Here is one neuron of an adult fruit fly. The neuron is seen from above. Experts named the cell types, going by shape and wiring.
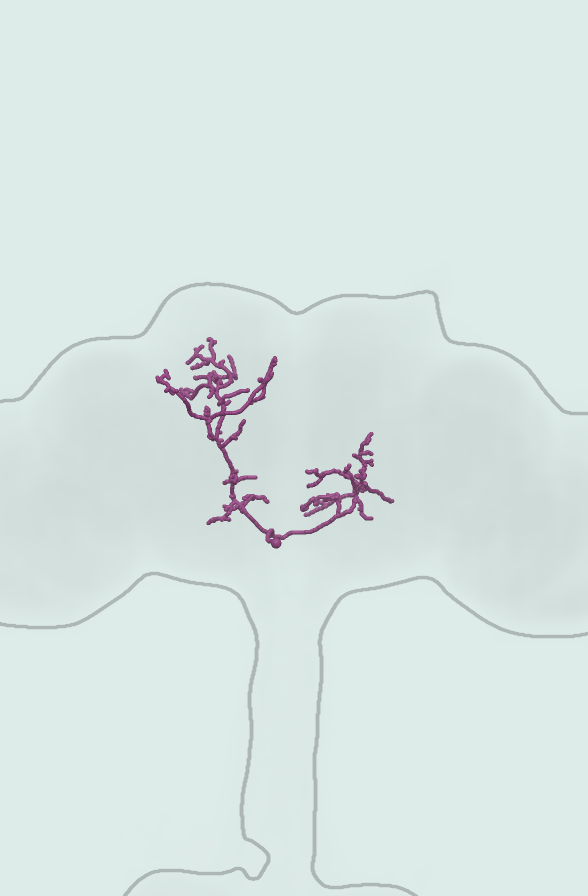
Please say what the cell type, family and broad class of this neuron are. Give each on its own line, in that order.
SMP489
hemilineage DM1_dorsal
central-brain intrinsic neuron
